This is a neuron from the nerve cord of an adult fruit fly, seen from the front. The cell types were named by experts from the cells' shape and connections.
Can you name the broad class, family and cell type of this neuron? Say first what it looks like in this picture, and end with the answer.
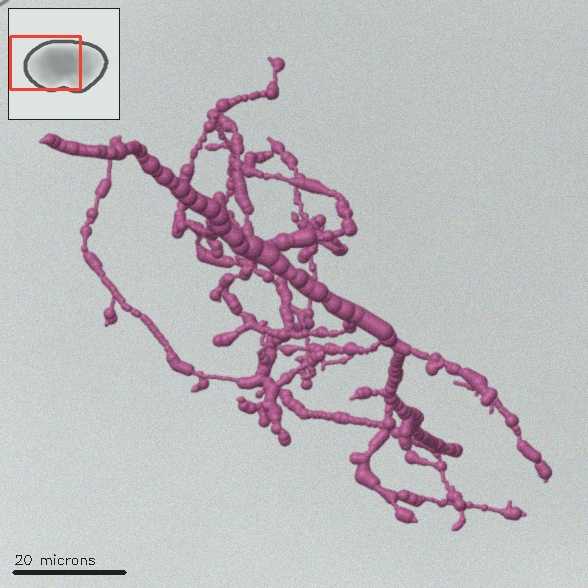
No cell body is drawn. From left to right in the picture it spans about 90 microns. Dozens of branch ends can be seen. This is a sensory neuron entering the nerve cord. The name of its family is class mechanosensory proprioceptive. It is of cell type SNpp31.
